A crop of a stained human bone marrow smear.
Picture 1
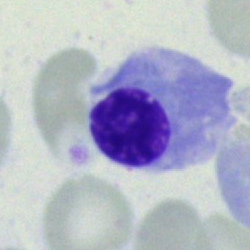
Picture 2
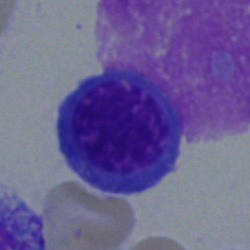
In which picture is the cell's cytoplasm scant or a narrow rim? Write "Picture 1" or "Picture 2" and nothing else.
Picture 2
